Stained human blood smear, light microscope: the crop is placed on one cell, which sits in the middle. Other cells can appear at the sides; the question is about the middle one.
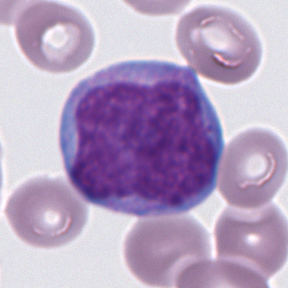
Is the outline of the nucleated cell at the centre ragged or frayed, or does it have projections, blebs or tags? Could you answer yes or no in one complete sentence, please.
No, there are no projections, blebs or tags; the cell's outline is smooth.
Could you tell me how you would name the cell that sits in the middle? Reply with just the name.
atypical promyelocyte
